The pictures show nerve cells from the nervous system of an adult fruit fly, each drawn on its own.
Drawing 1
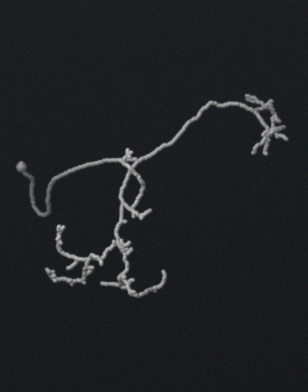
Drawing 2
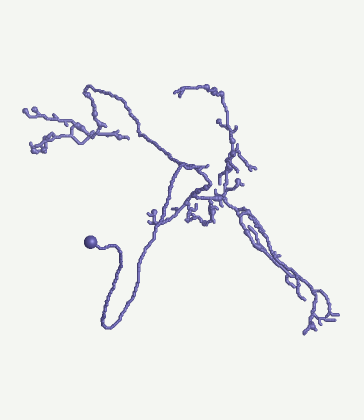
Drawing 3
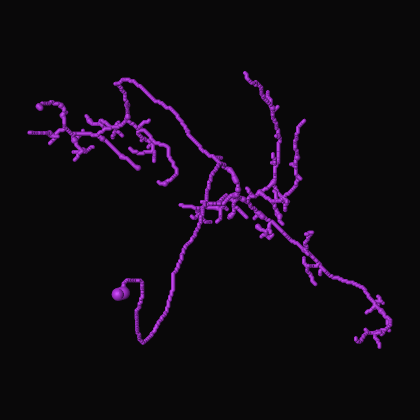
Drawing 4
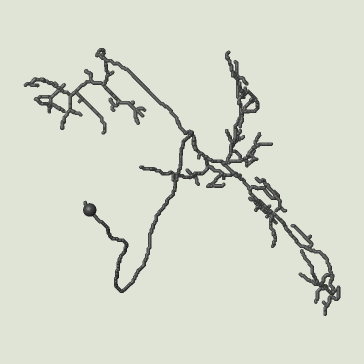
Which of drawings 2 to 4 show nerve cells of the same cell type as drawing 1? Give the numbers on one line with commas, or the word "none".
none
